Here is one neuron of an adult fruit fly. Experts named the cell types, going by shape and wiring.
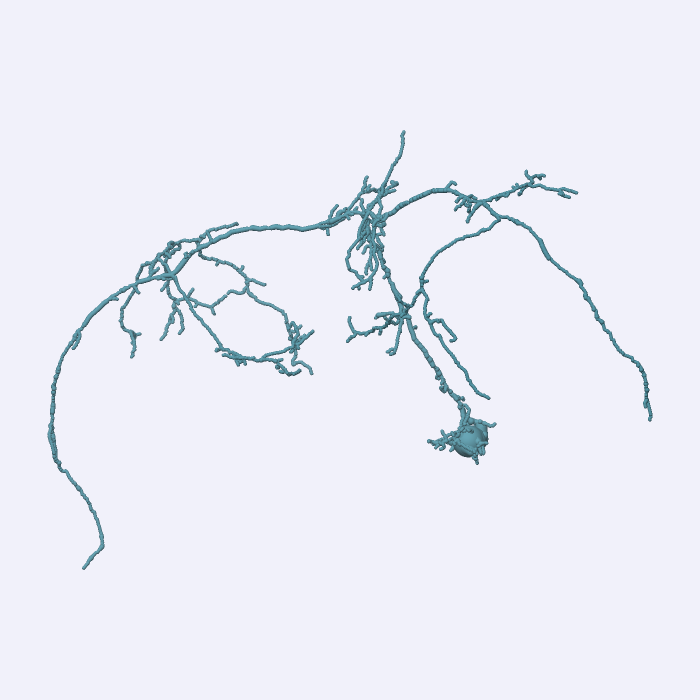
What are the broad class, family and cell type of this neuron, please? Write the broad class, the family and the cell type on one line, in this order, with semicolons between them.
efferent neuron of the nerve cord; hemilineage 00B; EN00B008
